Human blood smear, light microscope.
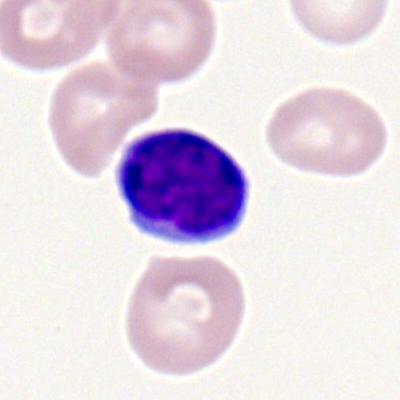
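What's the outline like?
Round to slightly oval, and smooth.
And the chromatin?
Dark purple and coarsely clumped.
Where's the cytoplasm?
Just a scant pale blue rim, mostly along the lower edge, with no vacuoles visible anywhere in the cell.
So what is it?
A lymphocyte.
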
